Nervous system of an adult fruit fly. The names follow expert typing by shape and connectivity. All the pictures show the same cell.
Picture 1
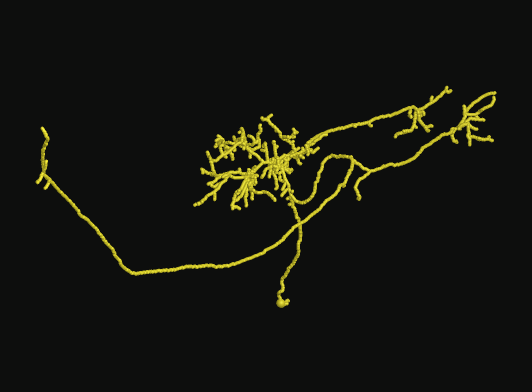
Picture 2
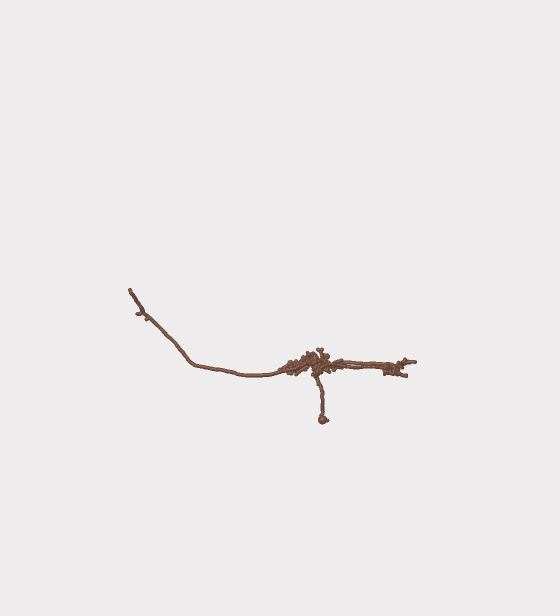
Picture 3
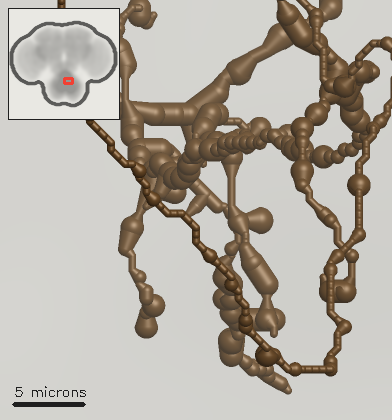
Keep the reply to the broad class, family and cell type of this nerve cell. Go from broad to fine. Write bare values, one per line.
ascending neuron
hemilineage 06A
AN06A018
